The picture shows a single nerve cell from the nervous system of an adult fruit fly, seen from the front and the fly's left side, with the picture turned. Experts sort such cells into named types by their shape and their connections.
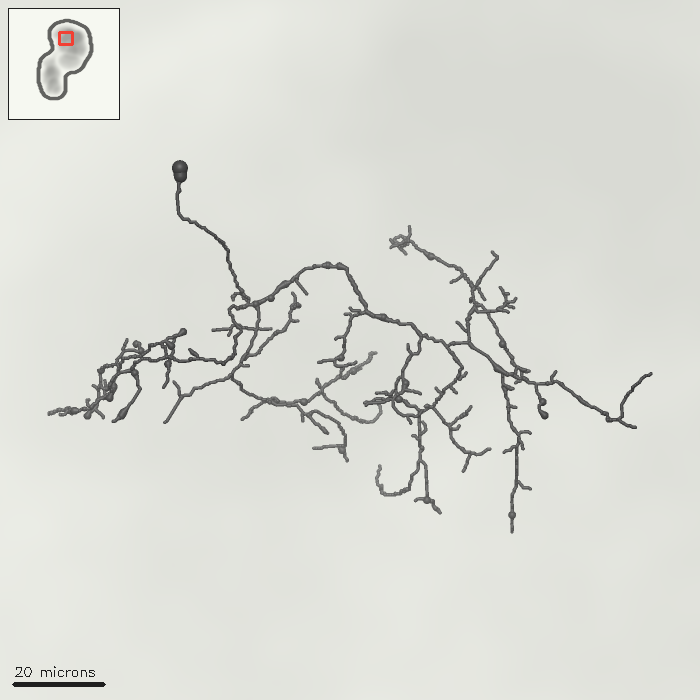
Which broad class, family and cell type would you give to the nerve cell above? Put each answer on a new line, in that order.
central-brain intrinsic neuron
hemilineage TRdl_b
VES093_b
